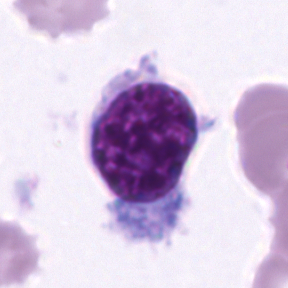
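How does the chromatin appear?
Coarse, clumped into dark purple masses with paler gaps between them.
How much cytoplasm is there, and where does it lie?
Little; most of it sits below the nucleus, stains pale blue, and its lower edge is ragged, breaking into small fragments.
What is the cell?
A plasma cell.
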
